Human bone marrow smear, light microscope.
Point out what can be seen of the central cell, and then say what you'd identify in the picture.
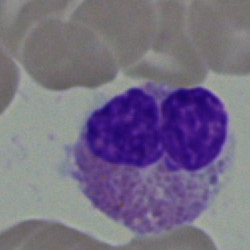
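Nucleus: upper half of cell. Chromatin: dark purple, clumped. Nucleoli: none visible in either lobe. Cytoplasm: plentiful, mainly below nucleus. Cell: eosinophil.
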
